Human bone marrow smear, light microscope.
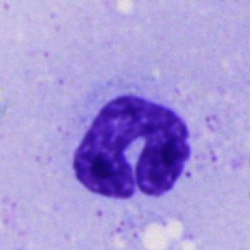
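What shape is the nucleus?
A horseshoe, with its opening facing downward.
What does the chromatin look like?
Deep purple and coarsely clumped, with darker patches in each limb; slight blur in the picture softens this detail.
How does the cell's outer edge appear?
Indistinct, fading into the background.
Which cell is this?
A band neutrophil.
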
